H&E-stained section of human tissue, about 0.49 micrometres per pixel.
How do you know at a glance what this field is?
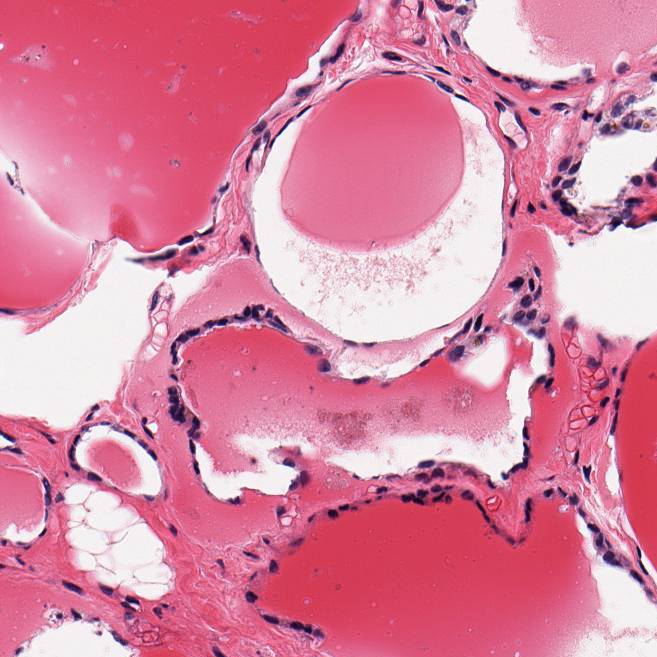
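What fills the field is thyroid follicle profiles, large rounded and irregular closed spaces parted only by thin strands. Each is filled with homogeneous, deeply pink colloid and lined by a single layer of flattened cells.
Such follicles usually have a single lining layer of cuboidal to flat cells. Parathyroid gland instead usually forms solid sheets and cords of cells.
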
